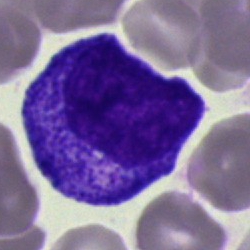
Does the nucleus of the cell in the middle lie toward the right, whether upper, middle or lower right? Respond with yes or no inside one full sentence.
Yes, the bulk of its cytoplasm is found to the left of the nucleus.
